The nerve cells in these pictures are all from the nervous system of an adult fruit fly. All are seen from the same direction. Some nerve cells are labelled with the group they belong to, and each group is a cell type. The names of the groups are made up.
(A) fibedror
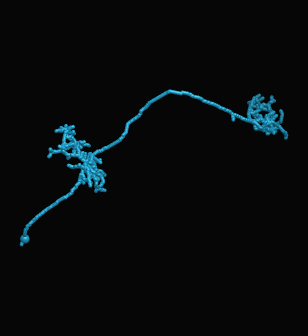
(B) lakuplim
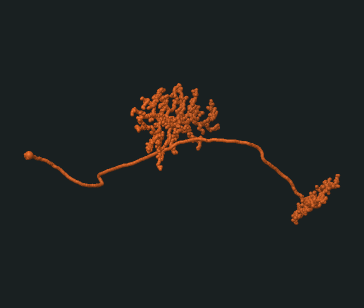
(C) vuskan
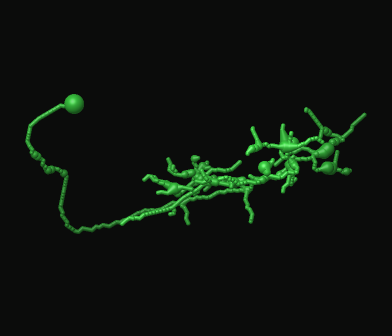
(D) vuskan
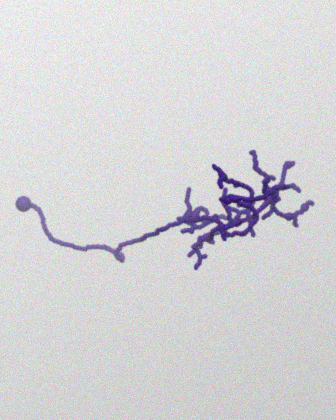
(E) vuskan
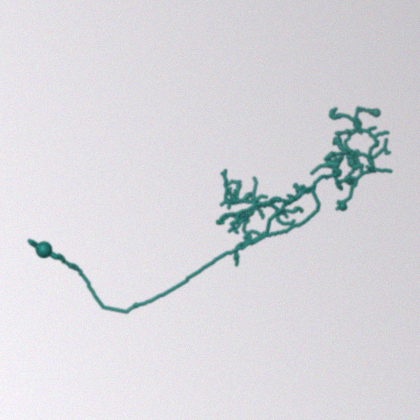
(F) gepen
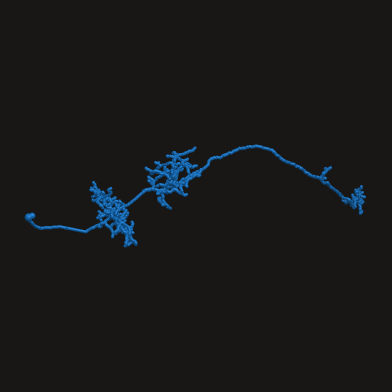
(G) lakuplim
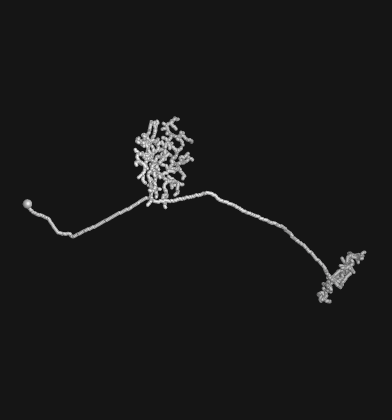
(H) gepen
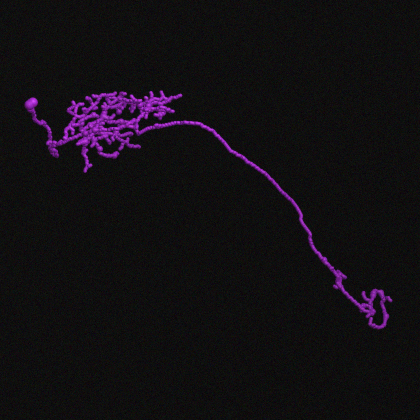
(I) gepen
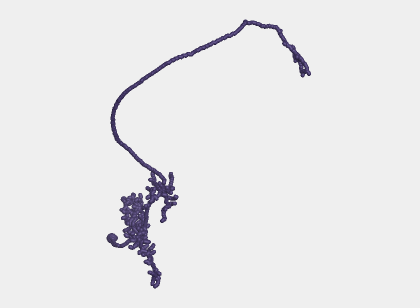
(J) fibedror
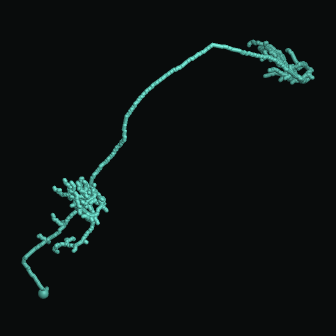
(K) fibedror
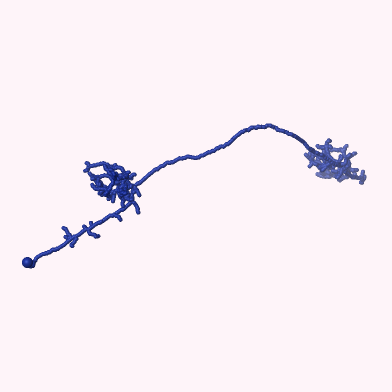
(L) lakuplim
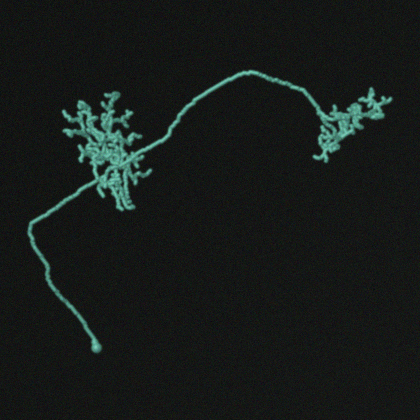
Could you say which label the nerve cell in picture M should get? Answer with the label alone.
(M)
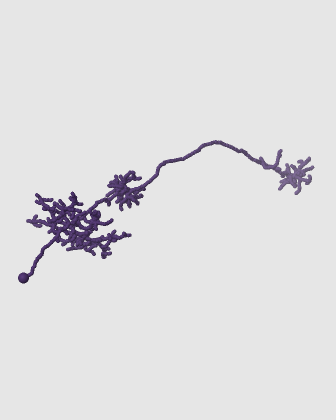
gepen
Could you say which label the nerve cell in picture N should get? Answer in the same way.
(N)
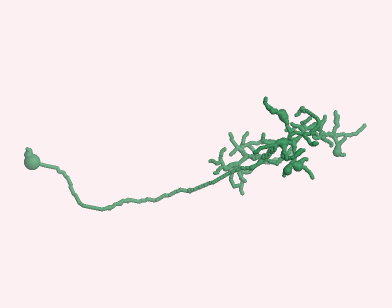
vuskan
